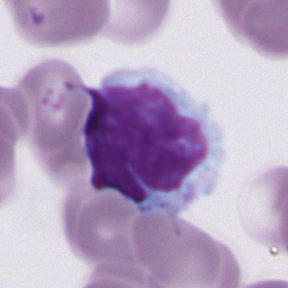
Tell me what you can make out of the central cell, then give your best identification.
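Most of the cell is taken up by the nucleus, which stains a dense dark purple. The cytoplasm is a pale bluish-grey. On the right, the outer edge of the cell is ragged, with fine uneven projections. It is a typical lymphocyte.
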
